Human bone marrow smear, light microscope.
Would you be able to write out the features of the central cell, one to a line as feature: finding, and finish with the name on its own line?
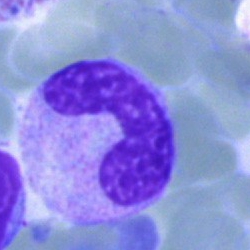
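Nucleus: curved band bent into a C-shape, opening toward the left
Lobes: none; one continuous band
Chromatin: dark purple, coarsely clumped, small paler spots between clumps
Granules: fine, pink-violet, scattered evenly through the cytoplasm
Name: band neutrophil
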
